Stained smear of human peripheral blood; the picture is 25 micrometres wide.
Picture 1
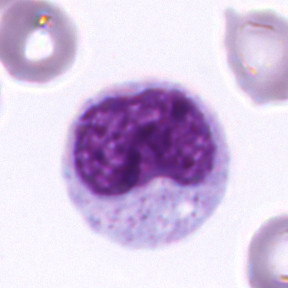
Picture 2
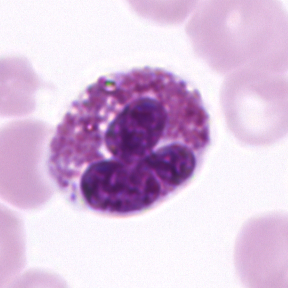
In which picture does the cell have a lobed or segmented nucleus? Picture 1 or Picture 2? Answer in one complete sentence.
There is a nucleus made of distinct lobes in the cell of Picture 2.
